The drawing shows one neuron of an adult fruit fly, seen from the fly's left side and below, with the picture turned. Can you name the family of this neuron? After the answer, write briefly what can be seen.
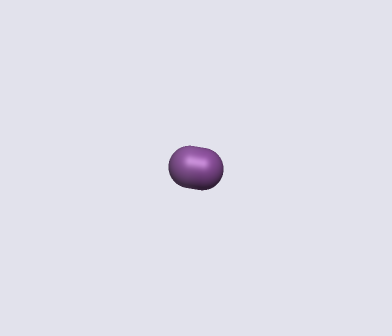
Its family is called class visual. This is a photoreceptor or other optic-lobe sensory neuron. No cell body is drawn. In this view it is more than twice as wide as it is tall.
